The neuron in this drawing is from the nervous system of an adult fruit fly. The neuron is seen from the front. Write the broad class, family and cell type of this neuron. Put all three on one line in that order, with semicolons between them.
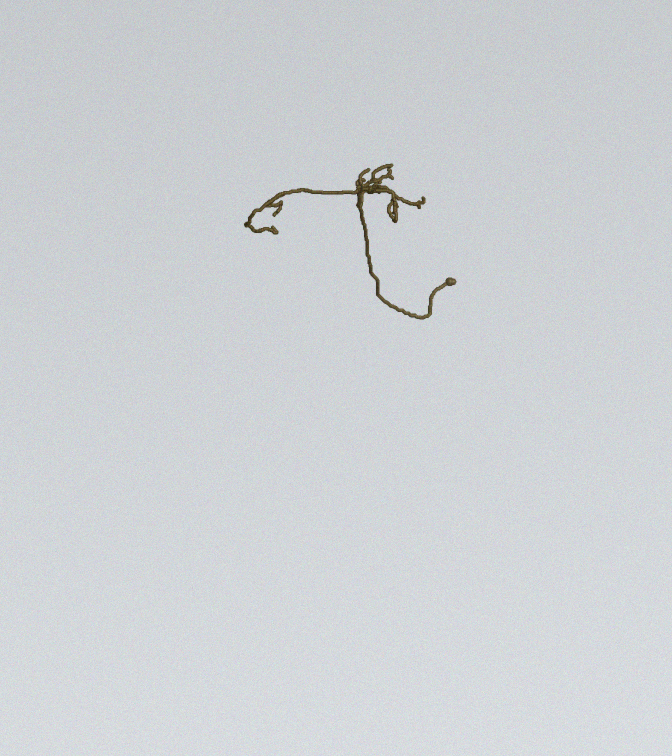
central-brain intrinsic neuron; hemilineage SMPp&v1_ventral; SMP590_a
